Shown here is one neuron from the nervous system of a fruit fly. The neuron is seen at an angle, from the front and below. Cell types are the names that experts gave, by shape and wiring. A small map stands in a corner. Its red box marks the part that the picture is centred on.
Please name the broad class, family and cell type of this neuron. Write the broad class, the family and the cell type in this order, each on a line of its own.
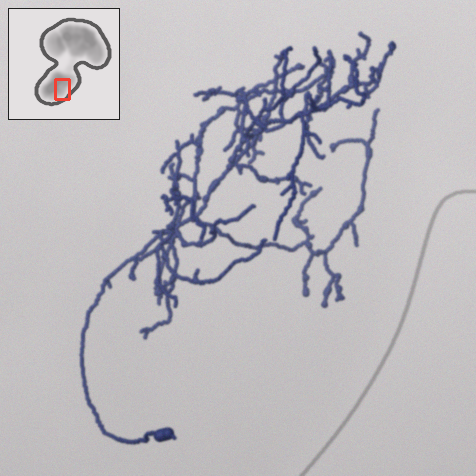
nerve-cord intrinsic neuron
hemilineage 04B
IN04B108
